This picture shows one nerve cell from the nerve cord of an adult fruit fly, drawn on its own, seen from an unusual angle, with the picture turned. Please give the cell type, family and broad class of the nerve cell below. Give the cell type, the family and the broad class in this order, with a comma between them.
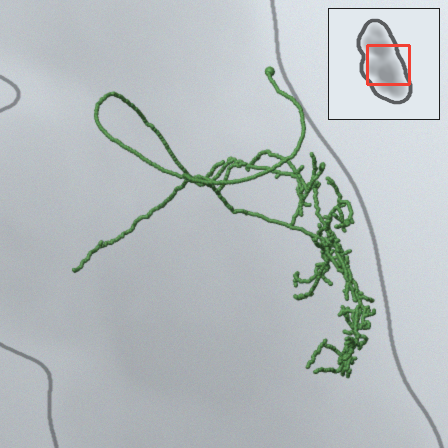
IN19B086, hemilineage 19B, nerve-cord intrinsic neuron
